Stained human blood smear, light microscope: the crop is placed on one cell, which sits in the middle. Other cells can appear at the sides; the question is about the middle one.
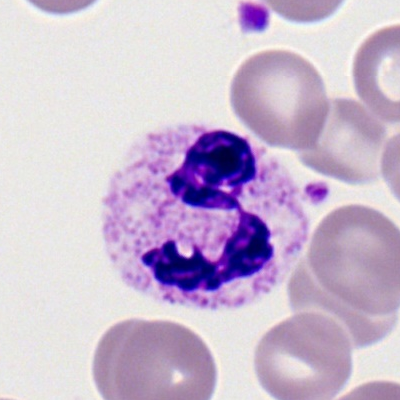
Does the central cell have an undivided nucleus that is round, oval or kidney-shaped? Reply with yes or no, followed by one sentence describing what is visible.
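No. The nucleus is lobed, with an upper part joined to a lower part by a thin strand.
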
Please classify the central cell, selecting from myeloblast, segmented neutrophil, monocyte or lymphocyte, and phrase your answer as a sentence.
Occupying the centre of the crop is a segmented neutrophil.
